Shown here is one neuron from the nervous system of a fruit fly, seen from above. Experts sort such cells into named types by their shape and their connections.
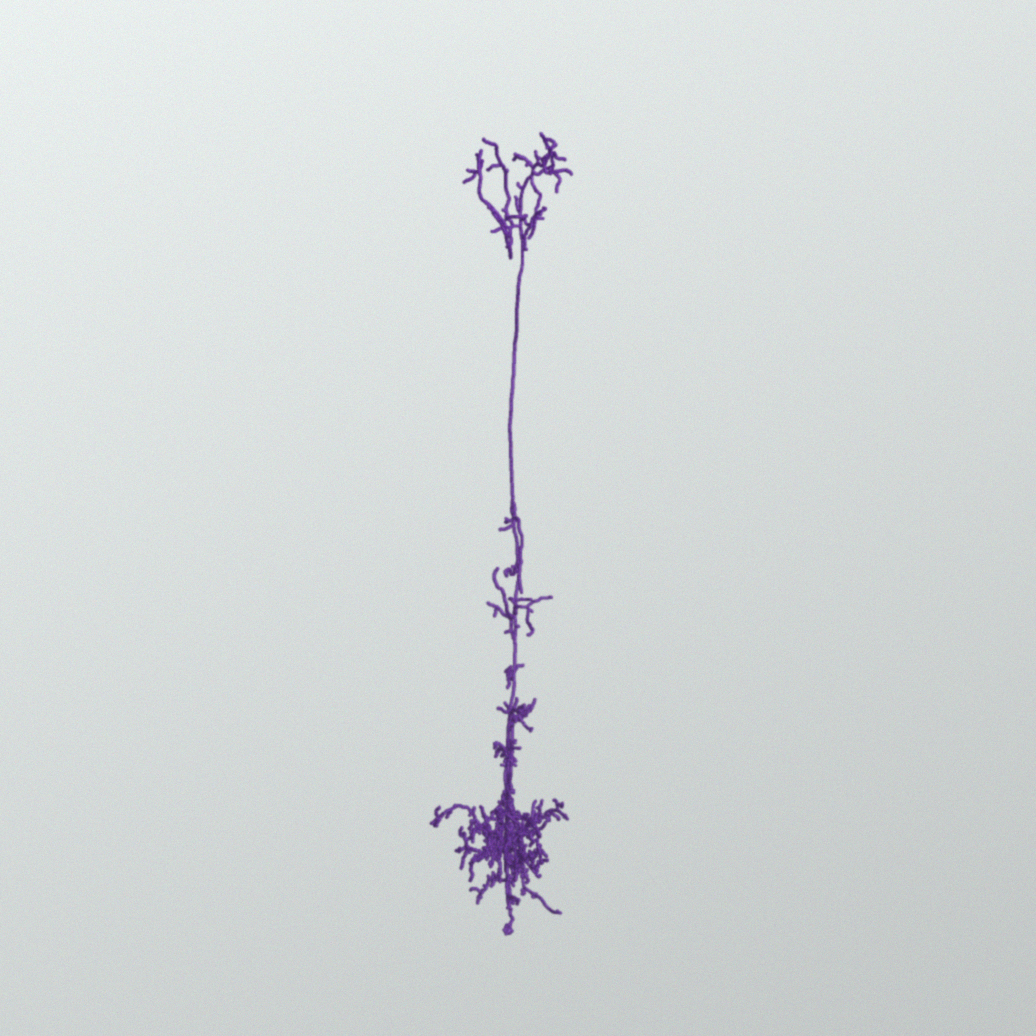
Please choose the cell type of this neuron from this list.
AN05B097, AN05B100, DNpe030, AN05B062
AN05B097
